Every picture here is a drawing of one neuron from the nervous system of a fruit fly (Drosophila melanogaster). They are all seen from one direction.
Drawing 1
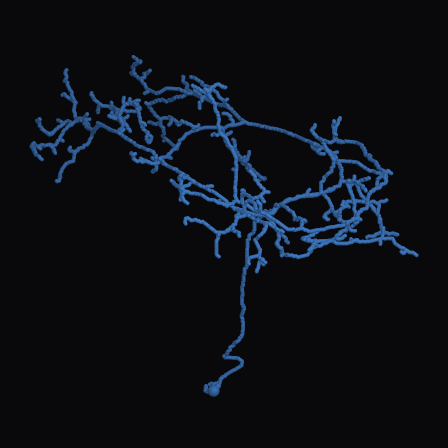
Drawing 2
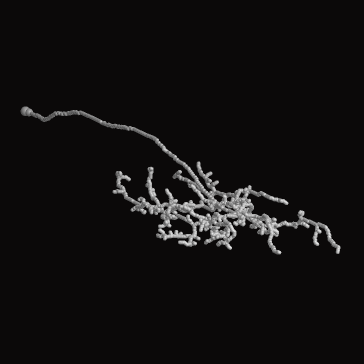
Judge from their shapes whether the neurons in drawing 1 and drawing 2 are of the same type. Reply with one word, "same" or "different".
different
